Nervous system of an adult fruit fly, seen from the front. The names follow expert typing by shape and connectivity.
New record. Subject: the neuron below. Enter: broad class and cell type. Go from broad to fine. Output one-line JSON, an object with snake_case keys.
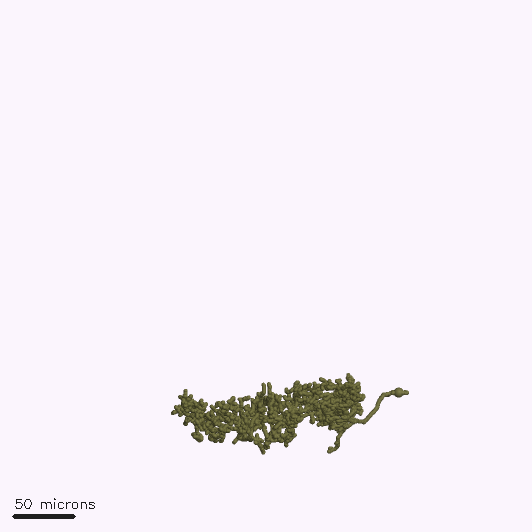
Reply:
{"broad_class": "central-brain intrinsic neuron", "cell_type": "GNG017"}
